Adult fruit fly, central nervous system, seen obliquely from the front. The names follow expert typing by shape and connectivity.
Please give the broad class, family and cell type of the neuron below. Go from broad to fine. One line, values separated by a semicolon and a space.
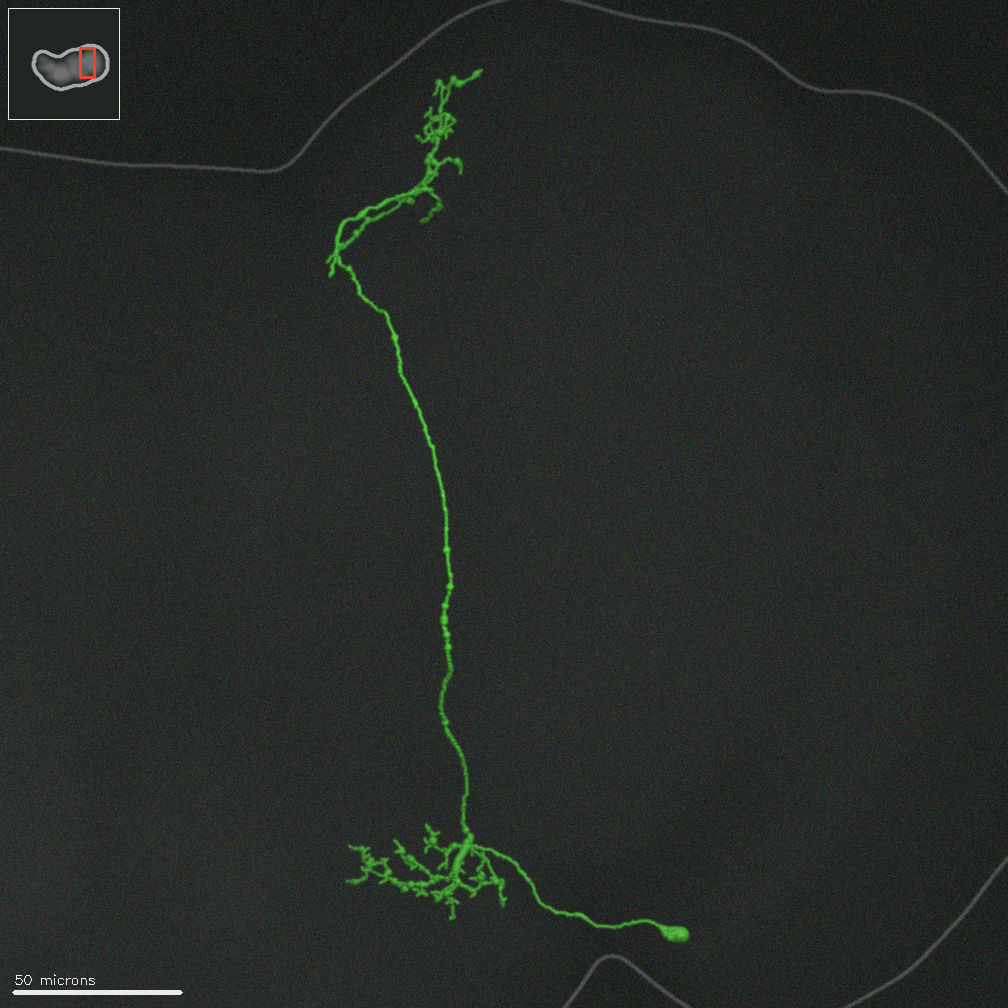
central-brain intrinsic neuron; hemilineage FLAa2; PRW032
